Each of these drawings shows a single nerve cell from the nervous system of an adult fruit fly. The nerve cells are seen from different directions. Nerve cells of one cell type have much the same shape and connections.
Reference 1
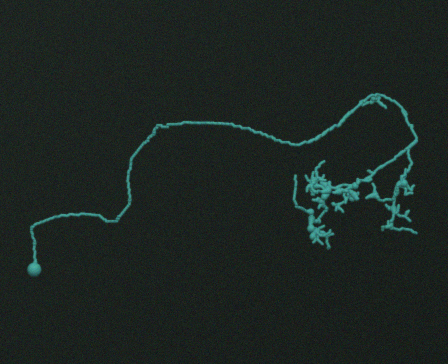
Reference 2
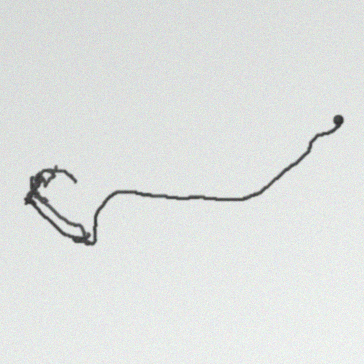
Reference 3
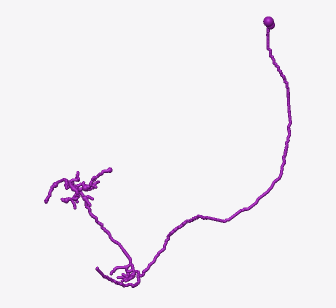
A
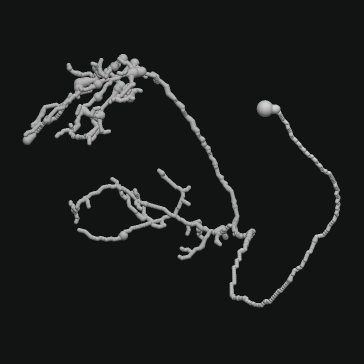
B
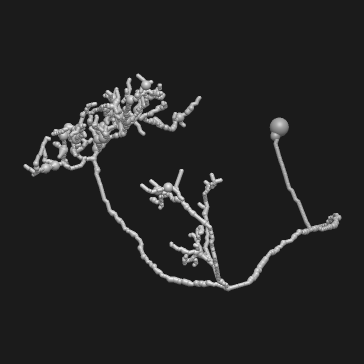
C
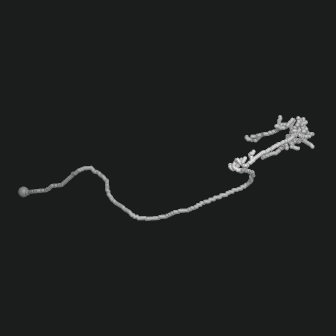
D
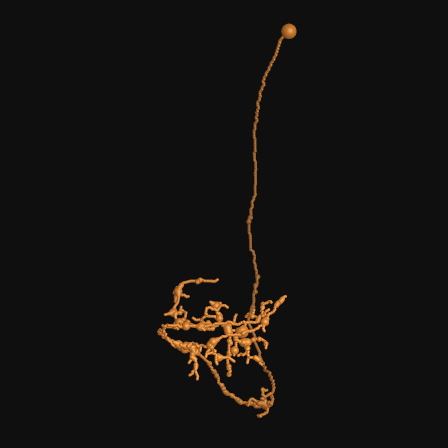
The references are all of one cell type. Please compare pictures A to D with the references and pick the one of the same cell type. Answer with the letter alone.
C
